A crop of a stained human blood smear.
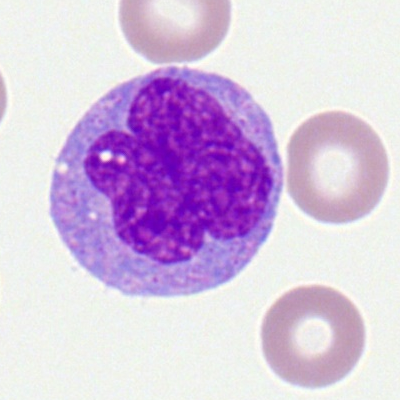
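Monocyte with an irregular nucleus folded into several lobes, the central cell of a stained human blood smear. Its chromatin has a lacy, strand-like pattern rather than dense uniform clumps. Fine pinkish-purple granules are scattered through the cytoplasm, and a few small clear vacuoles lie on the left side of the cell.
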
